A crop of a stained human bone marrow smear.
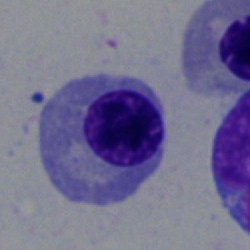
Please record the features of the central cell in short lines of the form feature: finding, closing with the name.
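Outline: roughly round, smooth edge
Nucleus: off-centre, toward upper right
Nucleolus: none visible
Cytoplasm: abundant, pale blue-grey
Name: erythroblast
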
